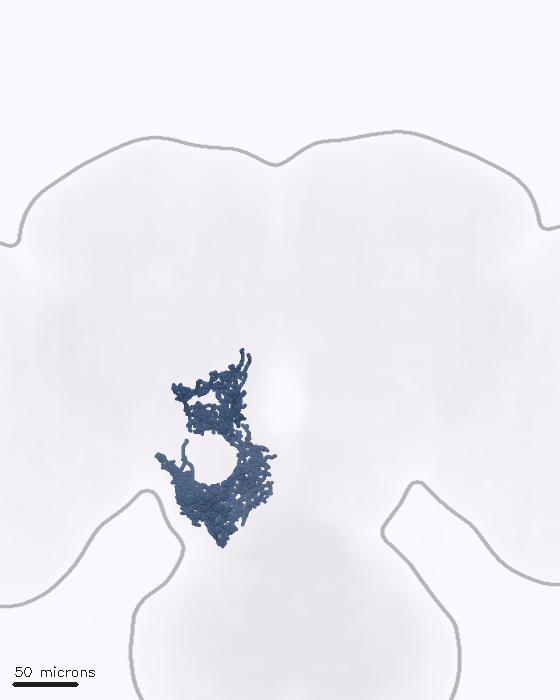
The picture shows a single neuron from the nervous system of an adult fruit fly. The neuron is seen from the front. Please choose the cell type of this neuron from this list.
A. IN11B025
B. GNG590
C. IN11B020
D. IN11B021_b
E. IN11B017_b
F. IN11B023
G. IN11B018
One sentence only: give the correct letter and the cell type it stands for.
For cell type, option B, GNG590, applies to the neuron.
